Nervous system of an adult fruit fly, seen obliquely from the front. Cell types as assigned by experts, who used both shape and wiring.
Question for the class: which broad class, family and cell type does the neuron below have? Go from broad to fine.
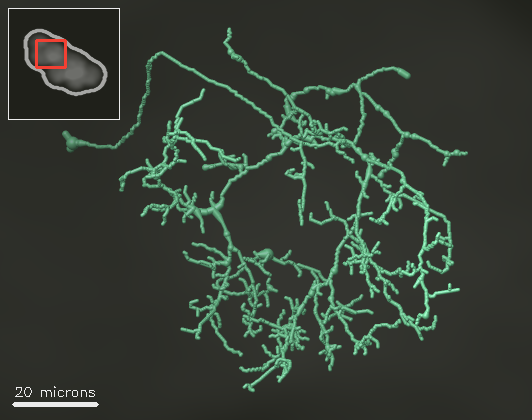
nerve-cord intrinsic neuron; hemilineage 20A.22A; IN20A.22A027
